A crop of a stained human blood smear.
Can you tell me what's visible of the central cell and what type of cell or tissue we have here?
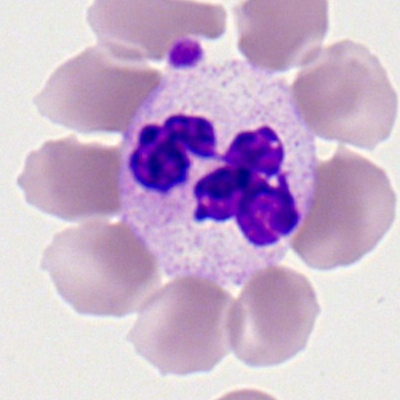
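So, the outline: round and smooth. The nucleus, I see, is divided into several separate lobes, and I can't make out any nucleoli. And through the cytoplasm there are fine, small pinkish-violet granules, scattered evenly. It is a segmented neutrophil.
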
